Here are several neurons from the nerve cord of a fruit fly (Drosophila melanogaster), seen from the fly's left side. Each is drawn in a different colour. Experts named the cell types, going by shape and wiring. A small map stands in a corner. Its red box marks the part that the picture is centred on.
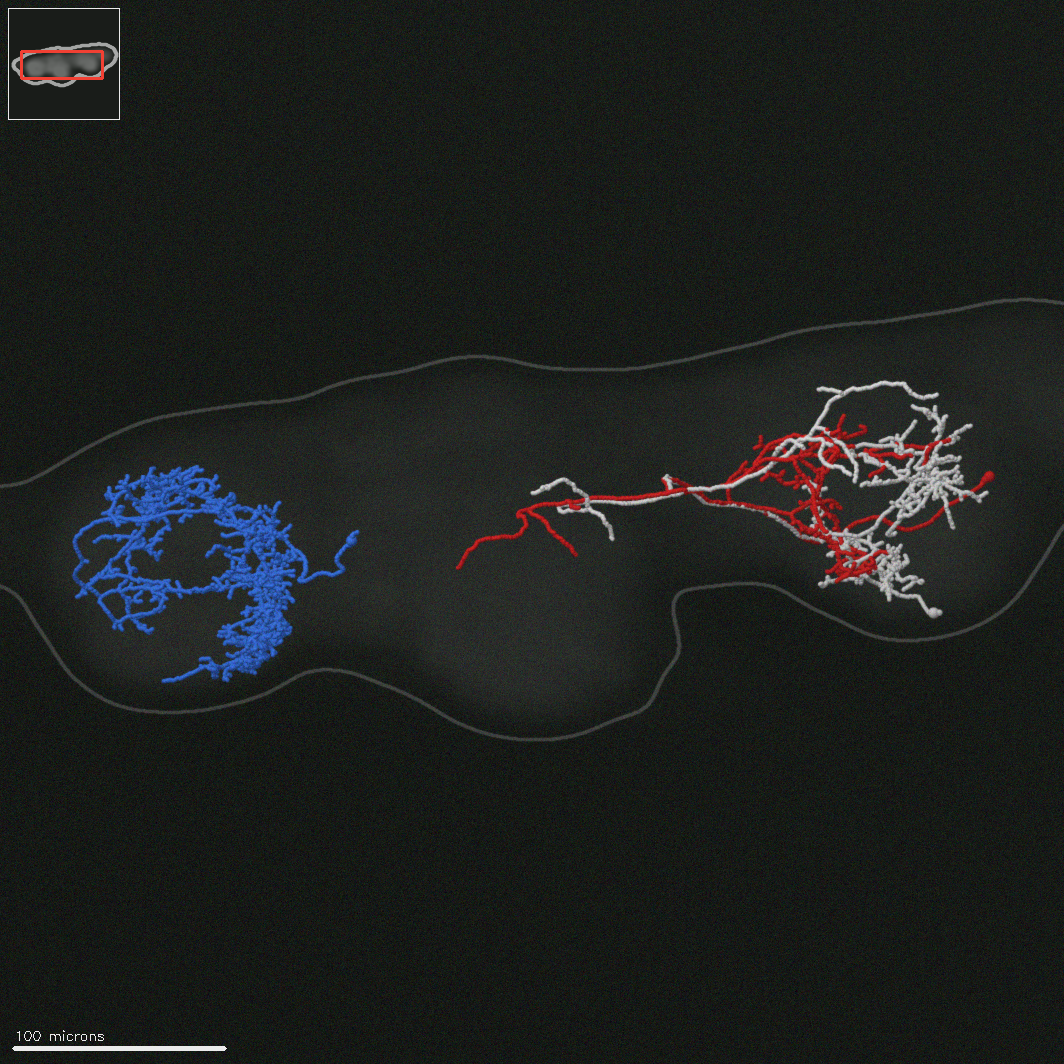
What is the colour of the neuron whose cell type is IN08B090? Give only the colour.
red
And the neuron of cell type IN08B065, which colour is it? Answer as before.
white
